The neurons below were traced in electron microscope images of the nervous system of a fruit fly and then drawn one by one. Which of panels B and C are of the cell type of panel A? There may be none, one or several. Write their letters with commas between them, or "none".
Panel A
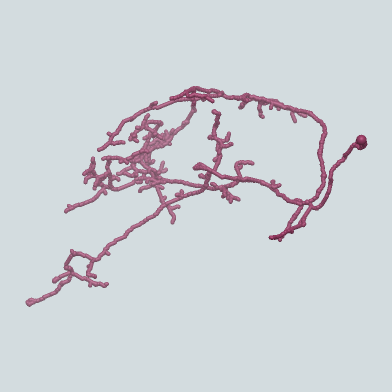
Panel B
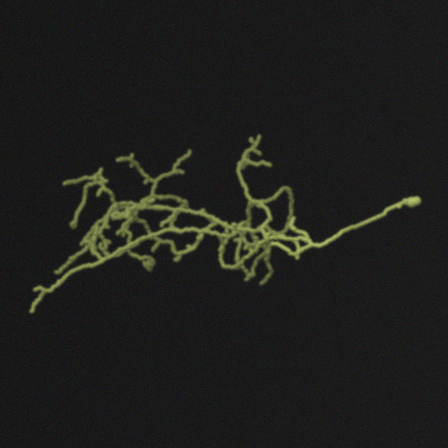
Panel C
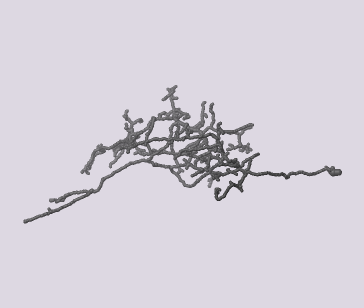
B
